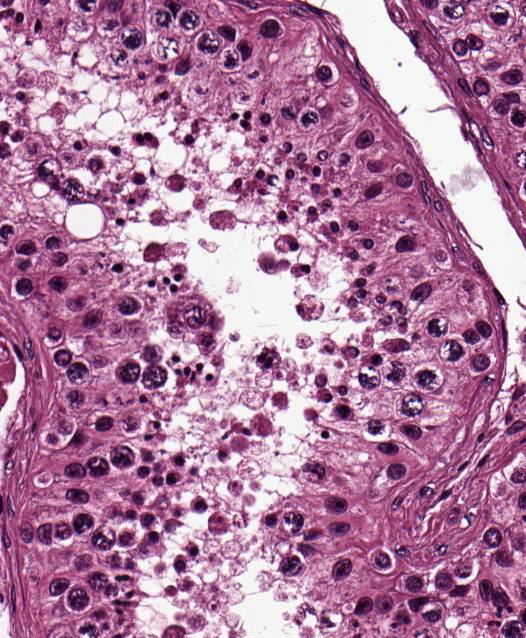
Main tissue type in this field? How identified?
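A seminiferous tubule is the main structure: one large tubule fills most of the field, with part of a neighbouring one at the upper-right corner. Many cell layers line it, stacked from the wall toward a central lumen.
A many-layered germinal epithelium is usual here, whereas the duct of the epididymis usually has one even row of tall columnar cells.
Large round nuclei with coarse, clumped chromatin lie in the middle layers; small, dark, condensed nuclei gather mainly beside the lumen.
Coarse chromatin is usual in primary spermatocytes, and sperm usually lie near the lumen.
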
